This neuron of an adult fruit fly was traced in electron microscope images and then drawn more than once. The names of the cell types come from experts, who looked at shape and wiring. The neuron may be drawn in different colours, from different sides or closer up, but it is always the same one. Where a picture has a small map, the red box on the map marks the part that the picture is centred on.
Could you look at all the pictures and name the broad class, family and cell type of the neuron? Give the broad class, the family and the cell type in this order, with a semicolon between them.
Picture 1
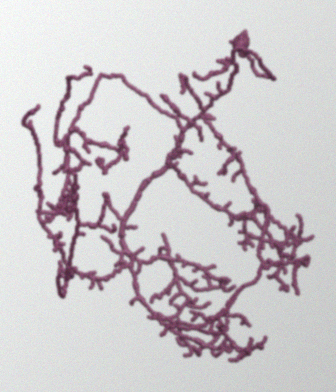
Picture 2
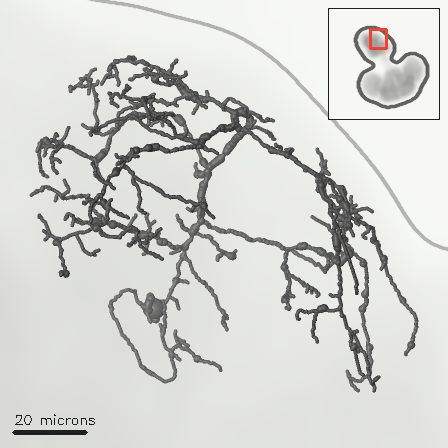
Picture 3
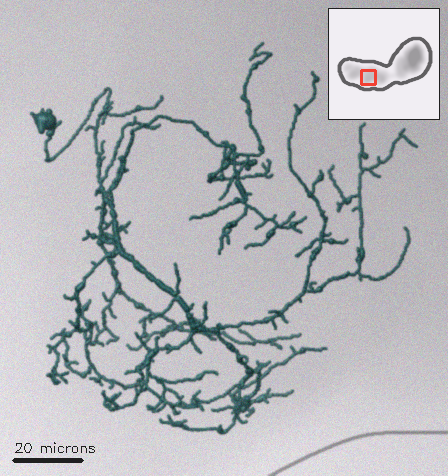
nerve-cord intrinsic neuron; hemilineage 03A; IN03A038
